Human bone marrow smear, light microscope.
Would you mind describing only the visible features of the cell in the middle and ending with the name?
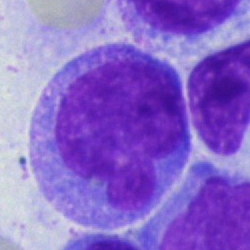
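Looking first at the nucleus, I see a notch along its lower edge, and it sits off-centre toward the upper right of the cell. Its chromatin seems finely textured rather than coarsely clumped. Through the cytoplasm, fine pinkish-purple granules are scattered. So this is a monocyte.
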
